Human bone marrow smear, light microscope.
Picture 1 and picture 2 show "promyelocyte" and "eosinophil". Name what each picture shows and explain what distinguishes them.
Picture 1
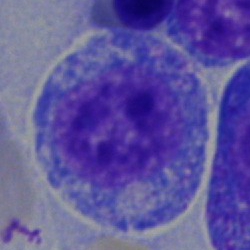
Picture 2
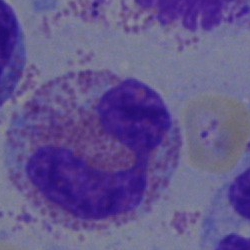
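Two kinds are shown: a promyelocyte in picture 1 and an eosinophil in picture 2. Their chromatin differs: finely stippled rather than coarsely clumped in the promyelocyte, which also shows dark nucleolus-like spots, but dark purple and coarsely clumped in the eosinophil, where no nucleoli are visible.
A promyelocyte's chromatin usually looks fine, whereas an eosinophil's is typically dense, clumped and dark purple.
In the promyelocyte a moderate rim of blue cytoplasm surrounds the nucleus, whereas many reddish-purple granules fill the eosinophil's cytoplasm.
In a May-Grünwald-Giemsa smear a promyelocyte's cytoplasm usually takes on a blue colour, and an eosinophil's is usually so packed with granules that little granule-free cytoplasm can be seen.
The eosinophil's nucleus is curved into a C shape around a central area of cytoplasm. Both cells have a round outline, the promyelocyte's edge being smooth. Other cells lie against the promyelocyte at the top and on the right, with a small purple fleck of debris in the bottom-left corner, and a pale red blood cell lies just to the right of the eosinophil.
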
